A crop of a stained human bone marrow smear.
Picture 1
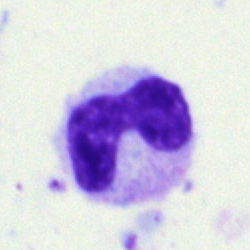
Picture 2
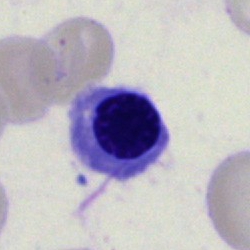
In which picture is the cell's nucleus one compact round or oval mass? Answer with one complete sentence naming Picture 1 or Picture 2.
In Picture 2, the cell's nucleus takes the form of one compact round or oval mass.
